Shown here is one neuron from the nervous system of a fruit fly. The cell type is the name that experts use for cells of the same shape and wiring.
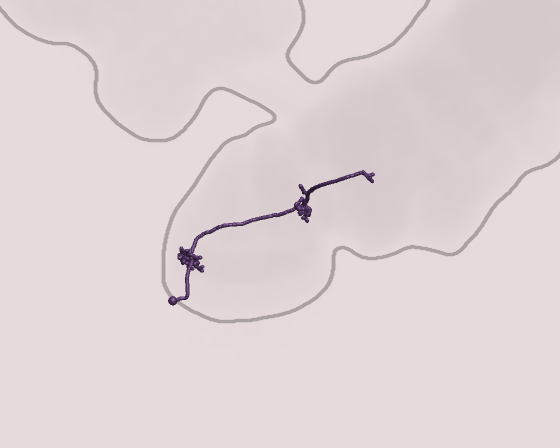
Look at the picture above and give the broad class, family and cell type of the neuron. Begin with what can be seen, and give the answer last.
In this view it is wider than it is tall. Its broad class is visual projection neuron. The family is MeTu. Its cell type is MeTu4c.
